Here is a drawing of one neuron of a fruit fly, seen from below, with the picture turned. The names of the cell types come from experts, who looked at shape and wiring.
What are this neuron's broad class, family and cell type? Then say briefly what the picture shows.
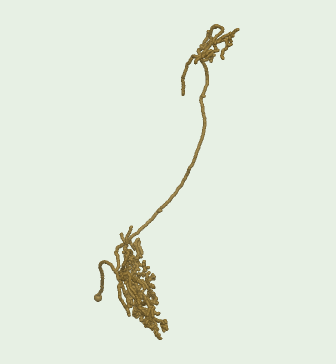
Its broad class is central-brain intrinsic neuron. Its family is hemilineage VPNp&v1_posterior. The cell type is PVLP109. The cell body can be seen at the lower left of the picture. As drawn here it is taller than it is wide.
